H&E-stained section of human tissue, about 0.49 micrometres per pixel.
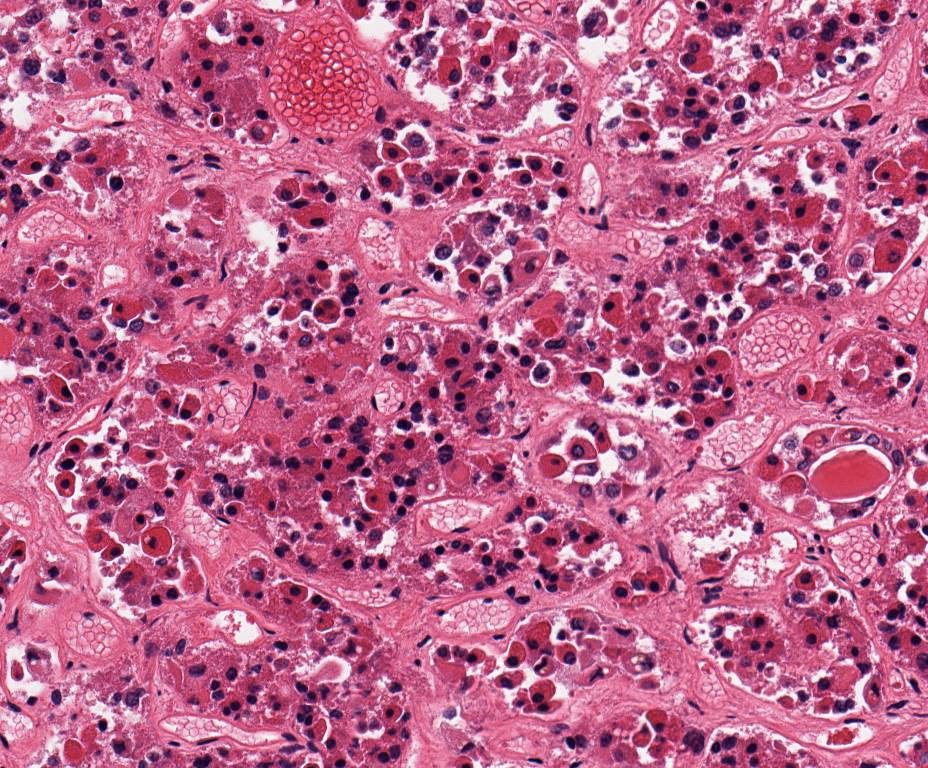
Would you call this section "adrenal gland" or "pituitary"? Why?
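This is pituitary.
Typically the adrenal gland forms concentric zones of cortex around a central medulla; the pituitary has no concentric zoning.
Rounded nests divided by thin pink fibrous septa continue throughout the field. Many cells have abundant bright red, eosinophilic cytoplasm and mostly small, round, dark nuclei; the nests have no central glandular lumens.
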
